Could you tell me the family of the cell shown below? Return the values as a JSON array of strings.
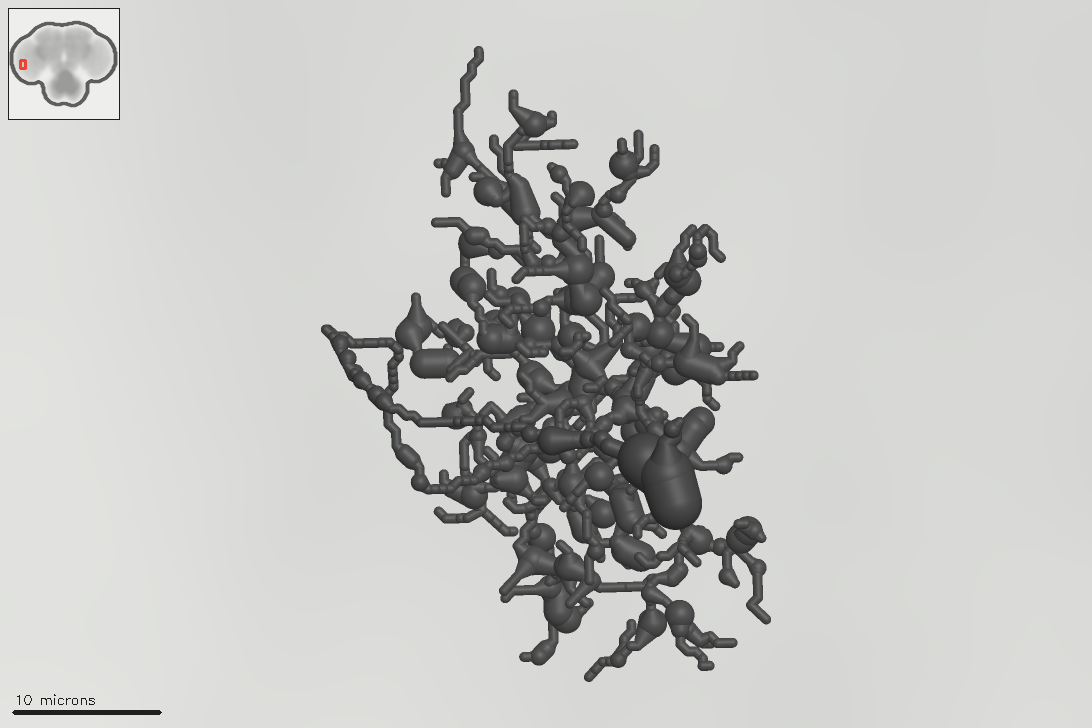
["Dm"]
